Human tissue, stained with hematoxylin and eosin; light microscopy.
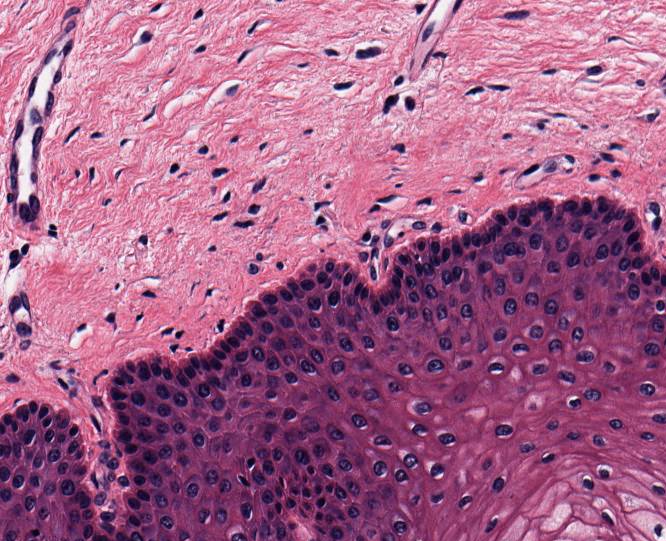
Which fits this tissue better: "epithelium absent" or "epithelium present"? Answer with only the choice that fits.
Epithelium present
